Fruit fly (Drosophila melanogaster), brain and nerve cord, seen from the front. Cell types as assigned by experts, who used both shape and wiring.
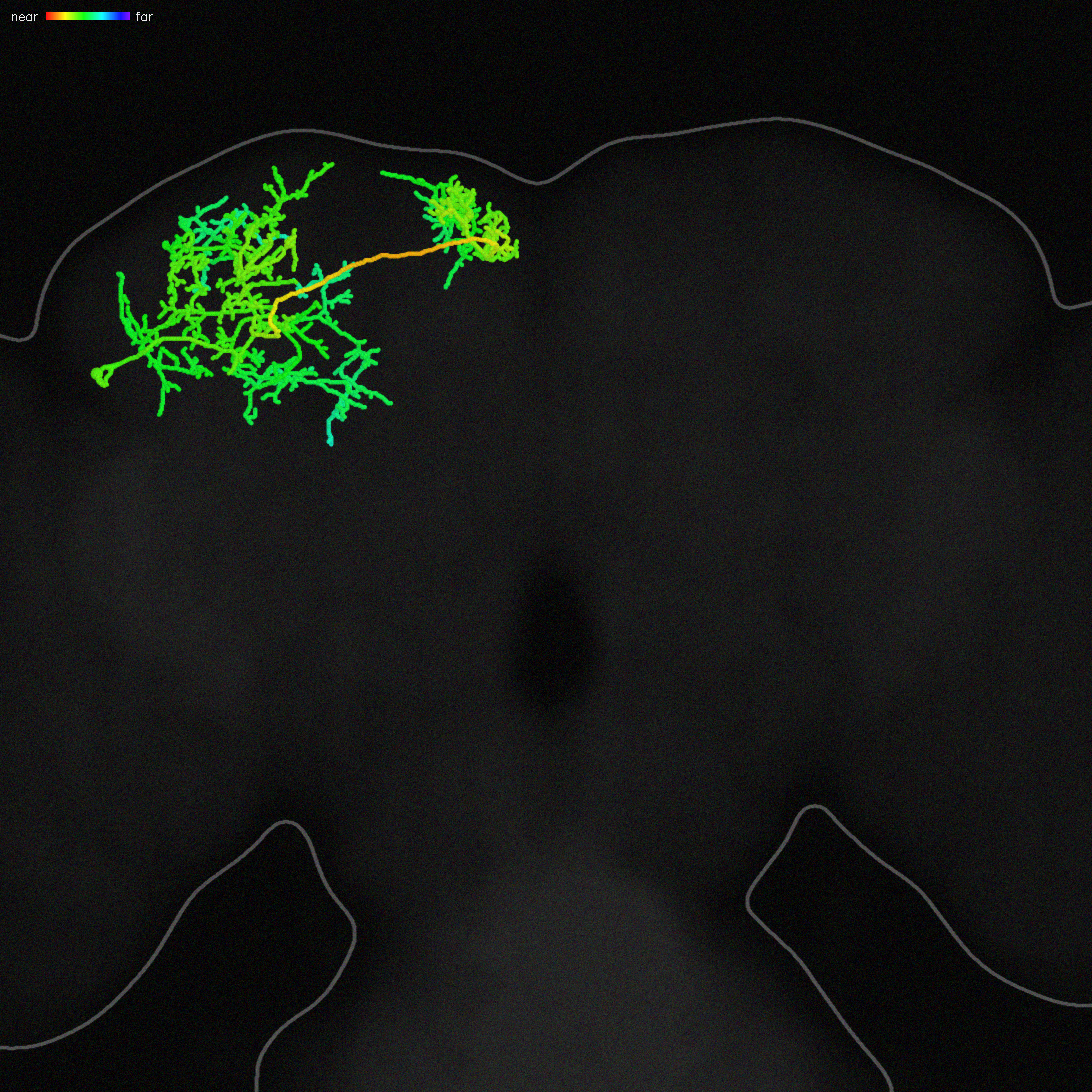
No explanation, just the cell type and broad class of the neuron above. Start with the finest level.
SMP041; central-brain intrinsic neuron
